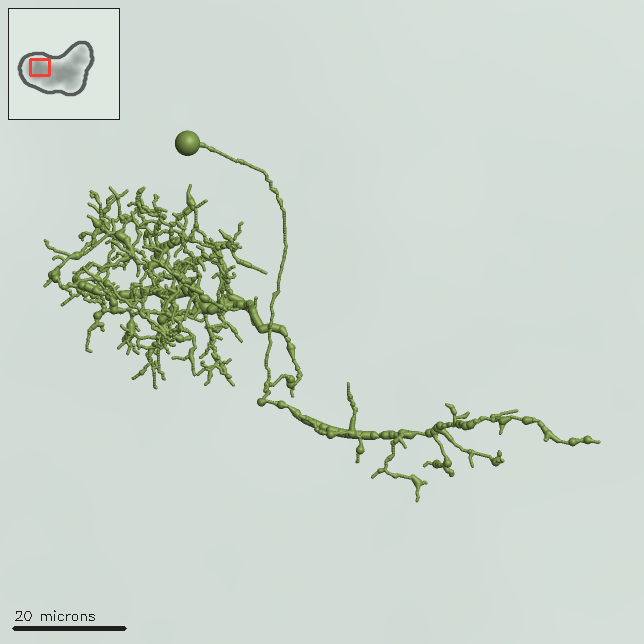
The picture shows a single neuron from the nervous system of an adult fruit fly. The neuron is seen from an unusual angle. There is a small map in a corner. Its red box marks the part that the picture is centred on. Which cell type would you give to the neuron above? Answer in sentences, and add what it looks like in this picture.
The cell type is LPLC1. This is a visual projection neuron. Its cell body lies at the upper left of the picture. From left to right in the picture it spans about 100 microns.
